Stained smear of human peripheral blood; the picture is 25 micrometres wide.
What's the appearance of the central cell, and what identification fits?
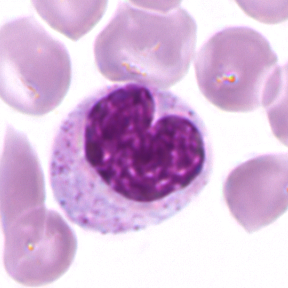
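A bean-shaped nucleus, notched on its upper side, lies off-centre toward the right of the cell. Its chromatin is dark purple and coarsely clumped. Fine violet granules are scattered through the cytoplasm. This is a band neutrophil.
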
